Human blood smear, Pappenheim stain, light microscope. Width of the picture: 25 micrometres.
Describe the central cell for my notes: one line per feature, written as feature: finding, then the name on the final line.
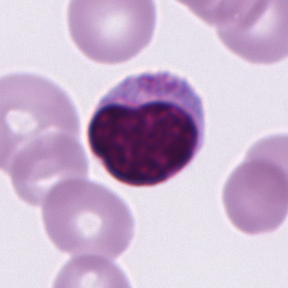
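Size: about 10 micrometres across
Nucleus: about 9 by 8 micrometres, filling about 70% of the cell's area
Position: the nucleus lies toward the bottom of the cell
Outline: a shallow notch in the upper edge, giving a heart-like shape
Chromatin: dark purple and clumped, small paler spots between the clumps
Cytoplasm: a pale lilac cap, mostly above the nucleus
Granules: fine and violet-pink, in the cytoplasm
Name: large granular lymphocyte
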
